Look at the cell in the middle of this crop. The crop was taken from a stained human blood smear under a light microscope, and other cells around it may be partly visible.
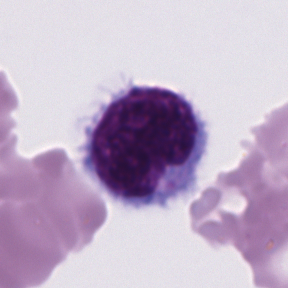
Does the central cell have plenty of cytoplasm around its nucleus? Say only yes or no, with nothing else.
No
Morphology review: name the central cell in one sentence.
The cell centred in this crop is categorized as a hairy cell.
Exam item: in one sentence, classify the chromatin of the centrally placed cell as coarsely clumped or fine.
Heads up, the chromatin in this one is coarsely clumped.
